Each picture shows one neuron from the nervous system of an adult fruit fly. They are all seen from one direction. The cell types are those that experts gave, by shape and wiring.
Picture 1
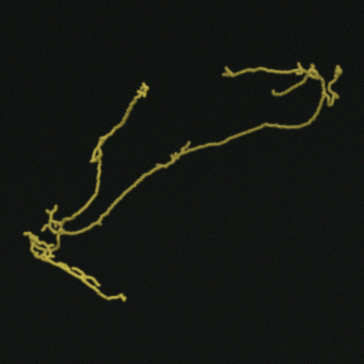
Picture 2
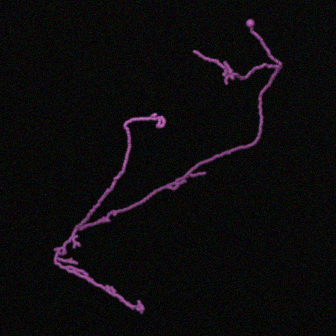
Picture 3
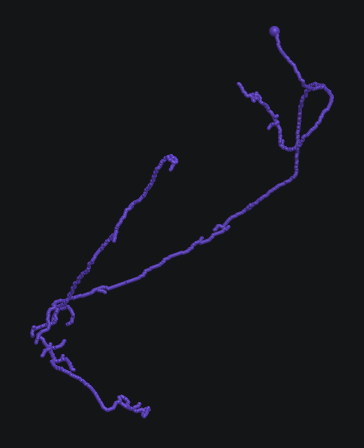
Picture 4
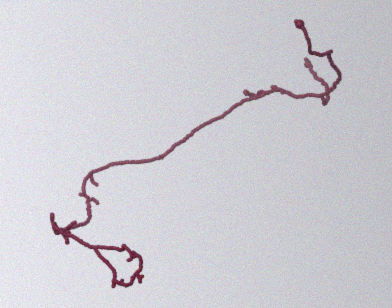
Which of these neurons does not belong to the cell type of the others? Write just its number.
4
